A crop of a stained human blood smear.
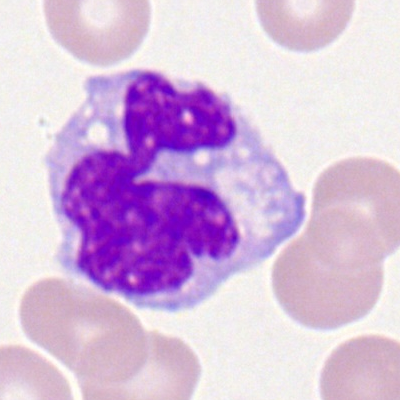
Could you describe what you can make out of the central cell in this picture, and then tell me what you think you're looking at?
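Here the nucleus is folded into an upper lobe and a larger lower lobe, joined on the left by a narrow neck. Its chromatin stains deep purple, flecked with small paler spots. The pale greyish-blue cytoplasm is widest to the right and has a few small clear vacuoles, one at the upper left. It's a monocyte.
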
